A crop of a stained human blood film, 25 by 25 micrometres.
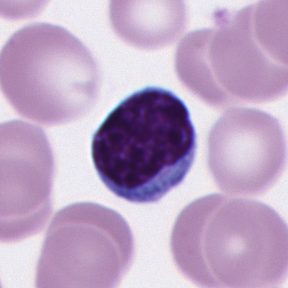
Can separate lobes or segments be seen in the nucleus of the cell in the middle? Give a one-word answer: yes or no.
No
